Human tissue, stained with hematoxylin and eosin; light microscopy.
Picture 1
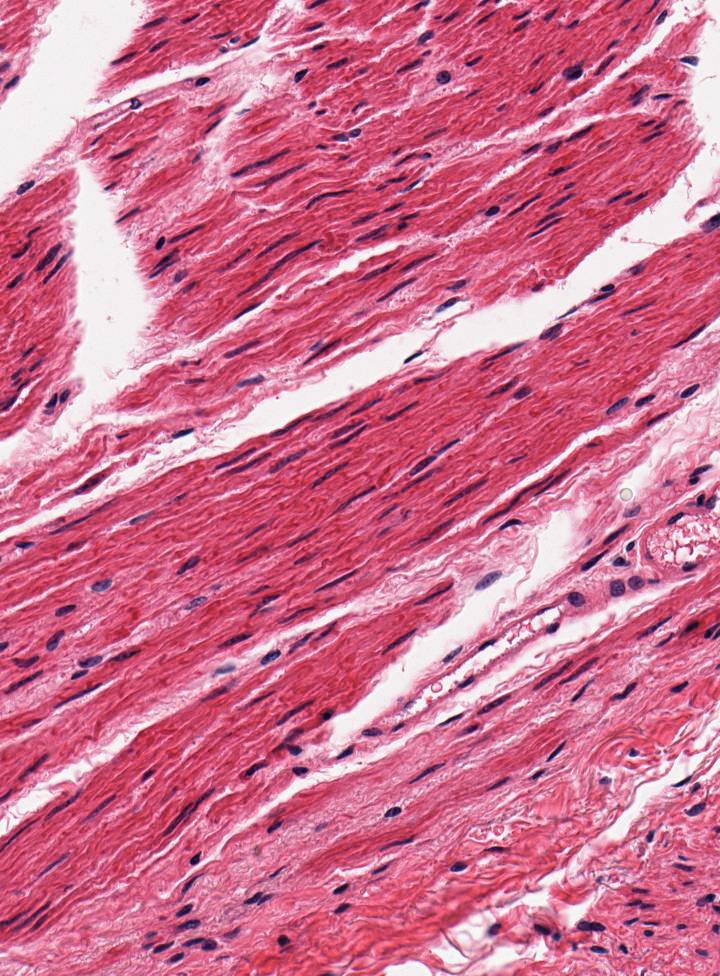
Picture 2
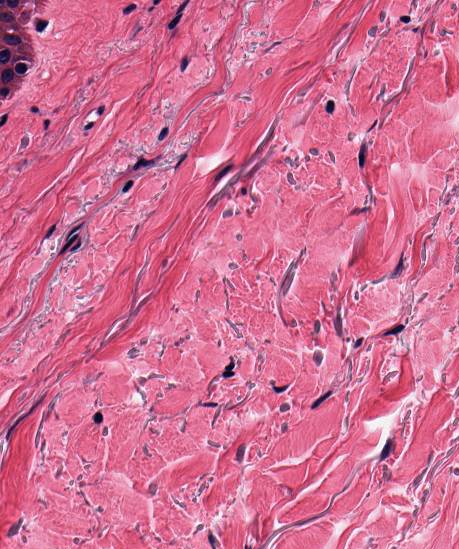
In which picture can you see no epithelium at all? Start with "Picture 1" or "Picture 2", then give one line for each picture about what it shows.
Picture 1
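What picture 1 shows: No epithelium is present anywhere in the field.
What picture 2 shows: A small edge of epithelium with crowded dark nuclei appears in the top left corner.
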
